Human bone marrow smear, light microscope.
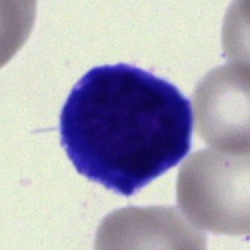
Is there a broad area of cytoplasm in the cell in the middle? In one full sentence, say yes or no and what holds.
No, a narrow rim is all the cytoplasm this cell has.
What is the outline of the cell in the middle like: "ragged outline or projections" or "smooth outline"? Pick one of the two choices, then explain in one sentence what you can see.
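Ragged outline or projections. A single thin hair-like strand extends from the left edge of the cell.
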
